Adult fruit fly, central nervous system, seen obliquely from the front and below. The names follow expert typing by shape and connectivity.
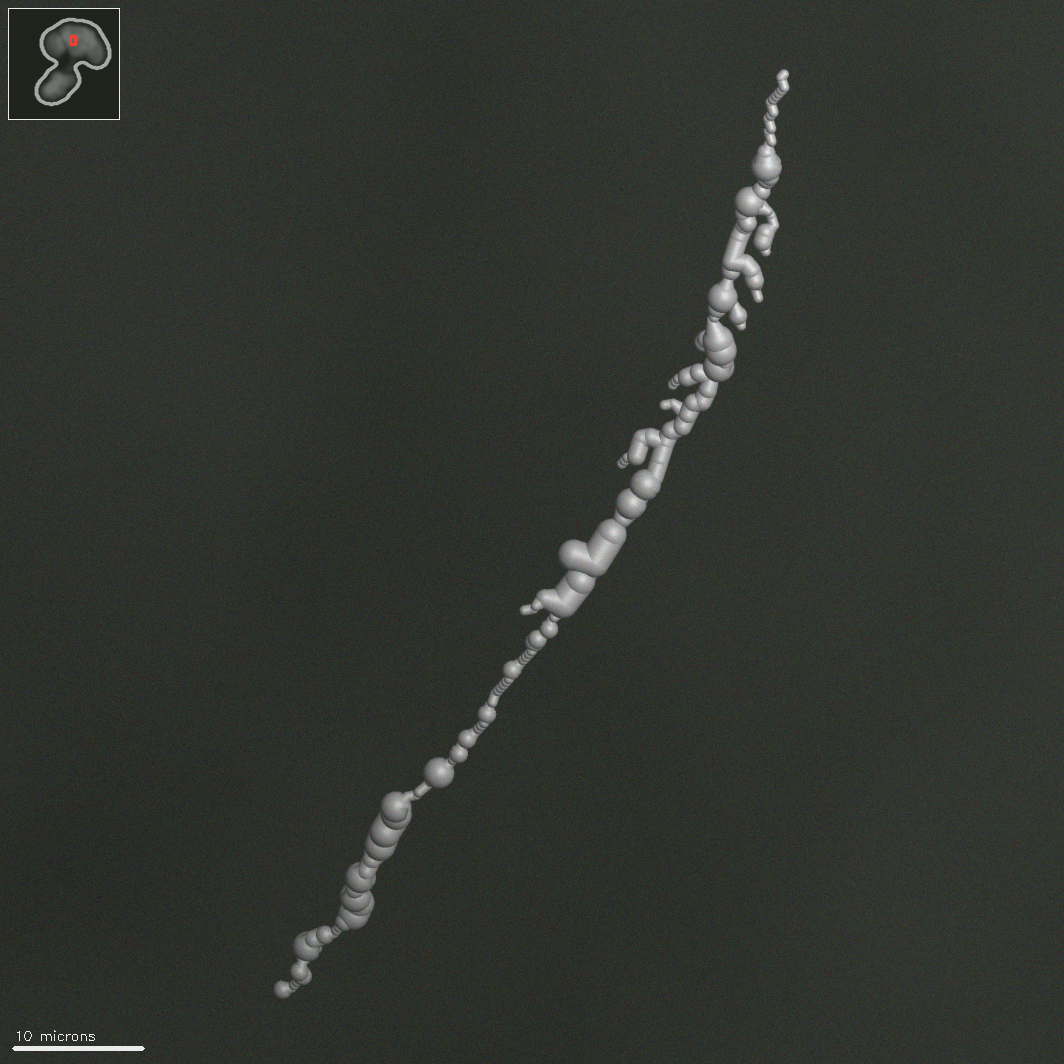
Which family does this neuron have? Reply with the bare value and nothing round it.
class mechanosensory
